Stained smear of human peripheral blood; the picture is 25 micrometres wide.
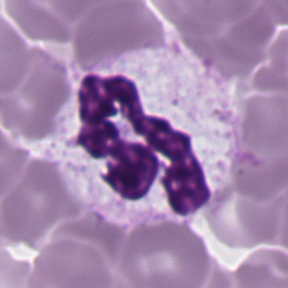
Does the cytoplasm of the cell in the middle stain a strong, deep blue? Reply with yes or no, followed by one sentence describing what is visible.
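No. The cytoplasm is abundant and very pale, nearly colourless with a faint pink tinge.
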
